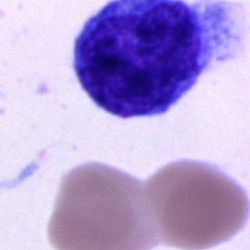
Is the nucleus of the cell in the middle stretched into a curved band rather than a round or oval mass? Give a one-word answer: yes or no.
No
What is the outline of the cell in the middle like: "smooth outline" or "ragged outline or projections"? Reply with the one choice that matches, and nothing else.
Ragged outline or projections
